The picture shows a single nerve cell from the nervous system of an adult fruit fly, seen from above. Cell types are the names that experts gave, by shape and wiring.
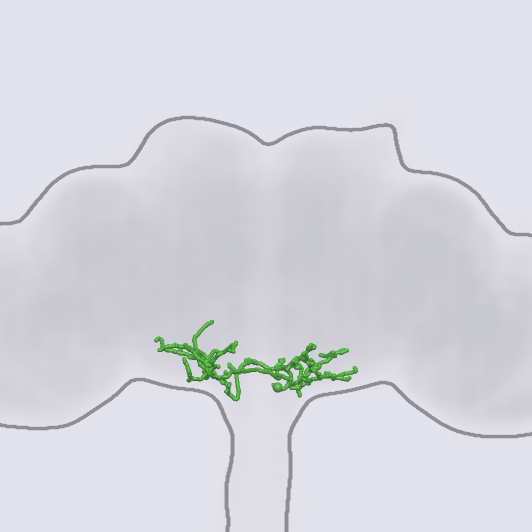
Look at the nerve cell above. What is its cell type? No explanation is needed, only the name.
GNG277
